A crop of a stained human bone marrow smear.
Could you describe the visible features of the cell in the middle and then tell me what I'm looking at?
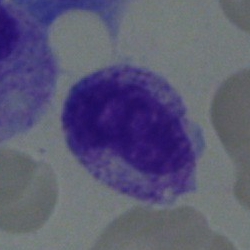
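First, the outline is oval. Second, the cytoplasm is widest along the lower edge of the cell and holds scattered purple granules. Finally, part of a second nucleated cell appears at the left edge of the picture. The middle cell is a metamyelocyte.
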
